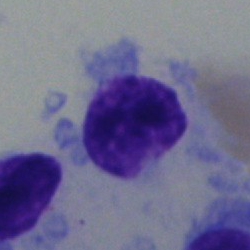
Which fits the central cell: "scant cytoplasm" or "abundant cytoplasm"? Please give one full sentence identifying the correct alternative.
Scant cytoplasm surrounds the nucleus of this cell.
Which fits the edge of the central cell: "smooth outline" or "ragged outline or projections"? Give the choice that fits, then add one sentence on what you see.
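Ragged outline or projections. Pale blue irregular blebs project from the top of the cell.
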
